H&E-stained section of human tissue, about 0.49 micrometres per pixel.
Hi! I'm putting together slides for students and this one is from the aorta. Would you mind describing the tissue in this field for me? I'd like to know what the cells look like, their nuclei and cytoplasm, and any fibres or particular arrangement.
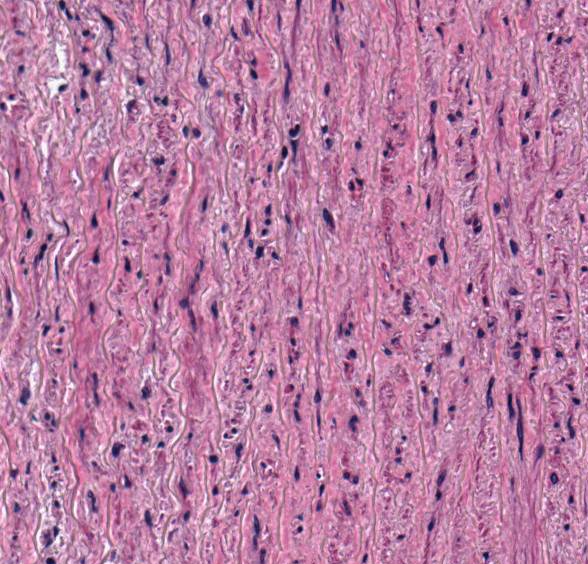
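Start by tracing the direction of the fibres: mostly from top to bottom, right across the field. See how they wave rather than running straight. Most of the nuclei you meet are dark and elongated, lying parallel to the fibres. And the fibrous tissue takes a strong pink stain with eosin.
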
